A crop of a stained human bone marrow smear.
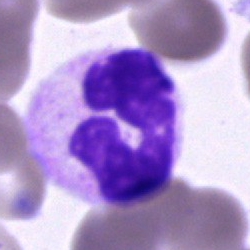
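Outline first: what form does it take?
Smooth and roughly round.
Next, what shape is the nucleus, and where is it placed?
It curves into a C that opens to the left, and it sits off-centre toward the right side of the cell.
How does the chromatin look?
Dense and dark purple.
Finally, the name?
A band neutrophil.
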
